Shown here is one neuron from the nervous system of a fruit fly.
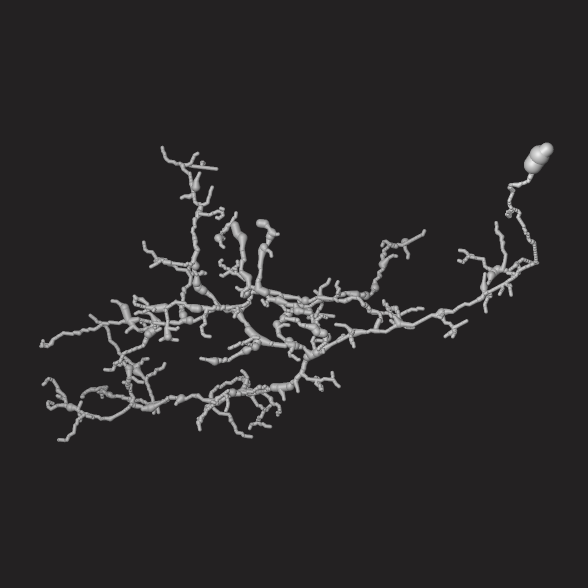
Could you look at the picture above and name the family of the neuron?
hemilineage 20A.22A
